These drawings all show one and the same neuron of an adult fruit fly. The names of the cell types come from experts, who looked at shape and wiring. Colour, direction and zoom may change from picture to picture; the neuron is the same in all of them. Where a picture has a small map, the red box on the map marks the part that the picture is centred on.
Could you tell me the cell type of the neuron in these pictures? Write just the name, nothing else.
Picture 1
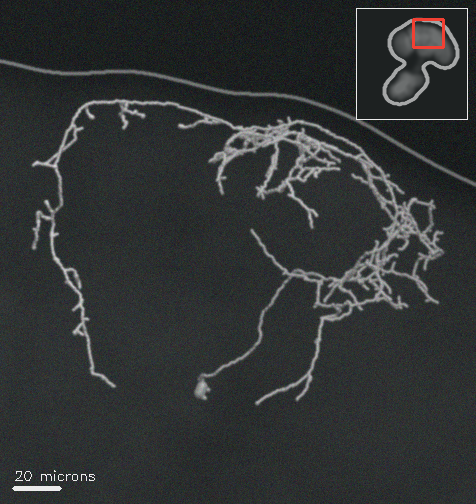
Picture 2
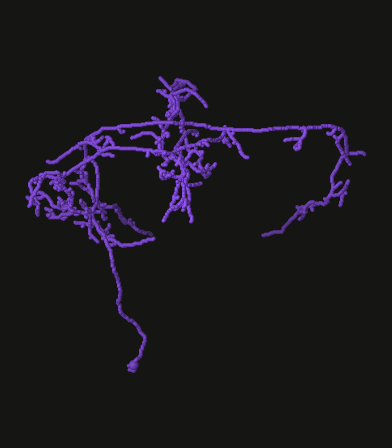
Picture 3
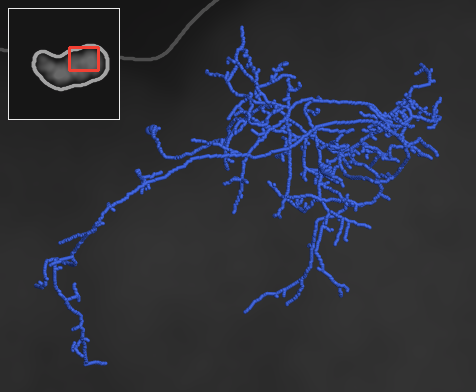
pC1_16b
